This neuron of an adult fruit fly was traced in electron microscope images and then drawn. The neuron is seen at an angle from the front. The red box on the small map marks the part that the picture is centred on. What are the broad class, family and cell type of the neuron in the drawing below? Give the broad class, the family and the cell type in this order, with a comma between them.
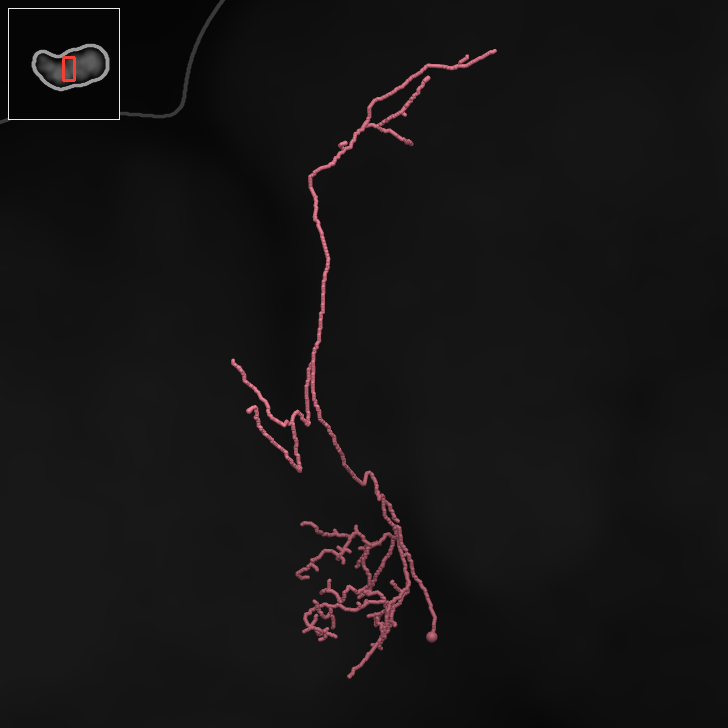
visual projection neuron, LoVP, LoVP3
